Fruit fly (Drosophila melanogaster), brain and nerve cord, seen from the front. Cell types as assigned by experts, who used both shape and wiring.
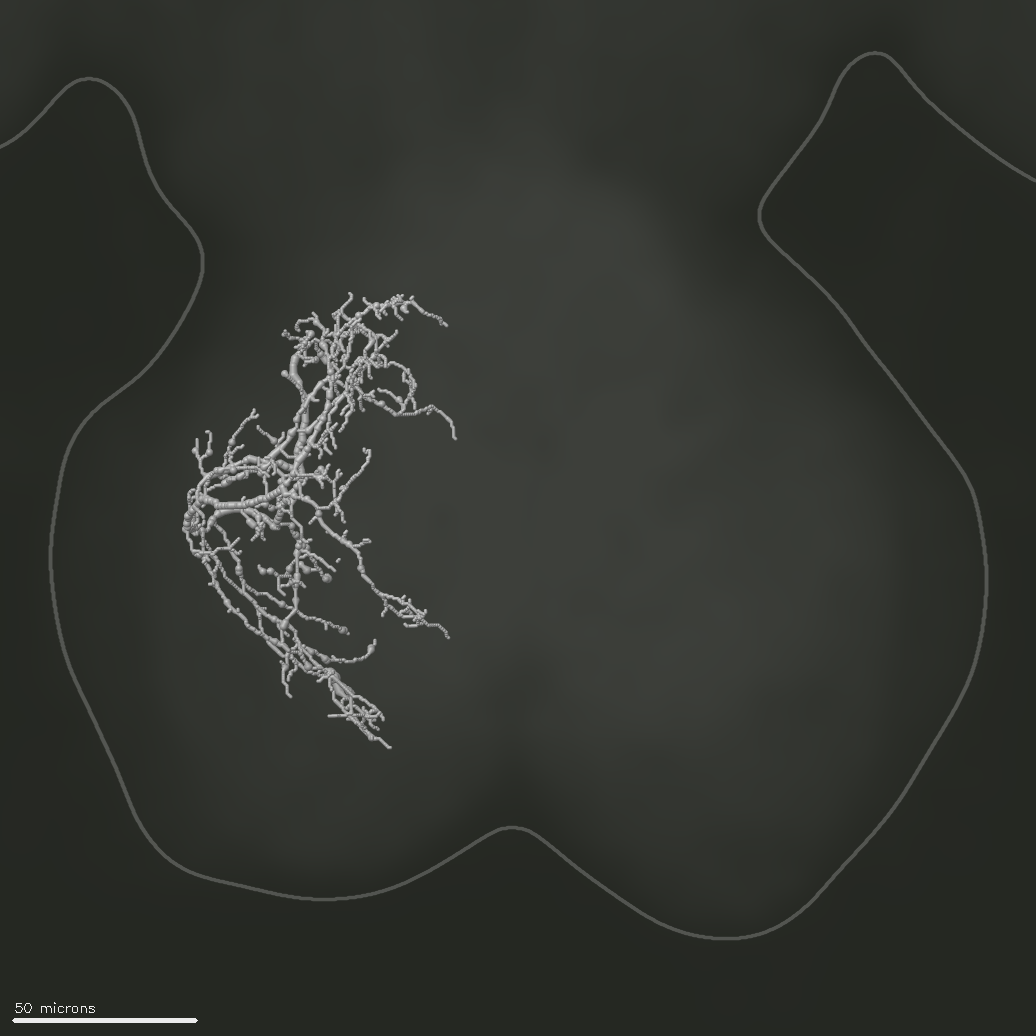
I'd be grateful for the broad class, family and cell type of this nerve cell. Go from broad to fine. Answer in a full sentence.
A nerve-cord intrinsic neuron of hemilineage 13A, type IN13A030.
